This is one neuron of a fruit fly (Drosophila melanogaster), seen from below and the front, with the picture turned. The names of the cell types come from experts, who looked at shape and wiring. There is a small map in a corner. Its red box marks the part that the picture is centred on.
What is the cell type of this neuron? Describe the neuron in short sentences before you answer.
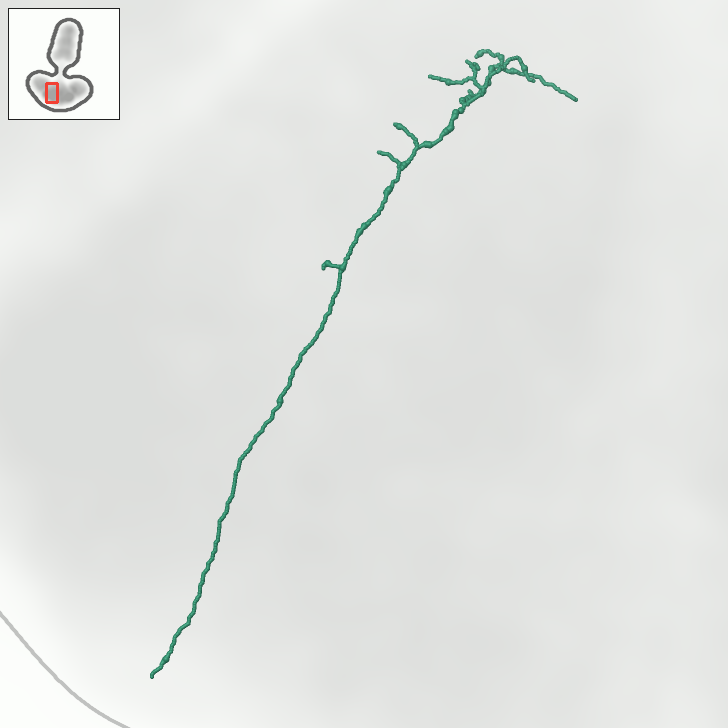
It lies in the brain. No cell body is drawn. There are a dozen or fewer branch ends. This is a sensory neuron entering the brain. Its cell type is JO-EV6.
